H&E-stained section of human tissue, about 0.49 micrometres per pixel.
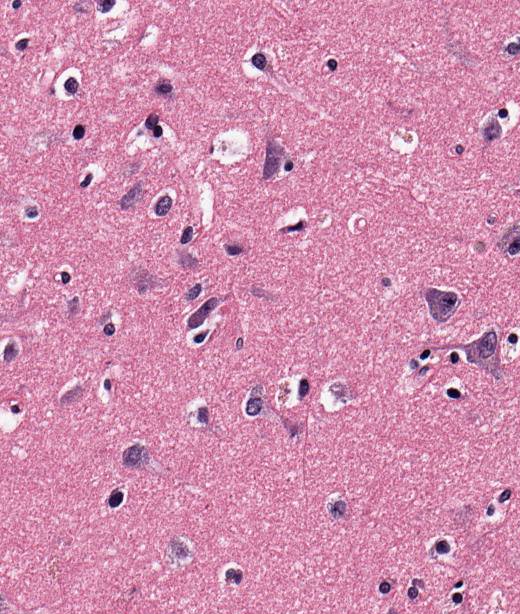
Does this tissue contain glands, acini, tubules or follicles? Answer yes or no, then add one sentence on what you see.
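No. Cells lie singly and fairly evenly scattered across the whole field, with no glands, tubules or epithelium.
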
